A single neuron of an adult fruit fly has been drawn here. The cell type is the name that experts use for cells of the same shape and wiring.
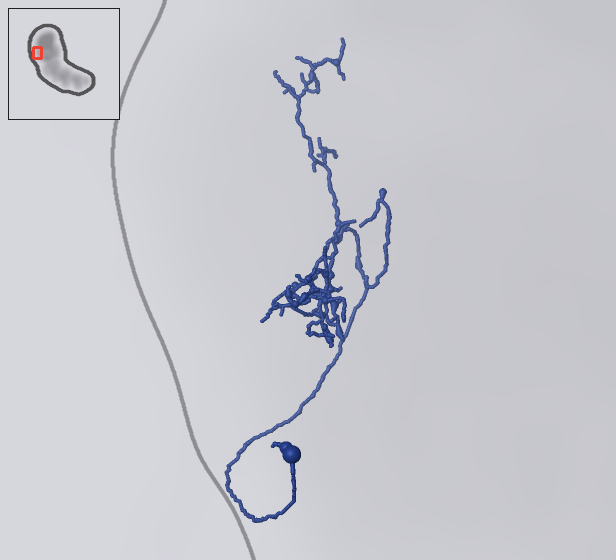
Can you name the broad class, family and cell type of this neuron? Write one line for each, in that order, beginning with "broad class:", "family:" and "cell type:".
broad class: central-brain intrinsic neuron
family: hemilineage TRdm
cell type: GNG395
